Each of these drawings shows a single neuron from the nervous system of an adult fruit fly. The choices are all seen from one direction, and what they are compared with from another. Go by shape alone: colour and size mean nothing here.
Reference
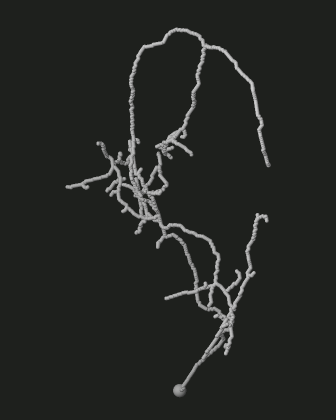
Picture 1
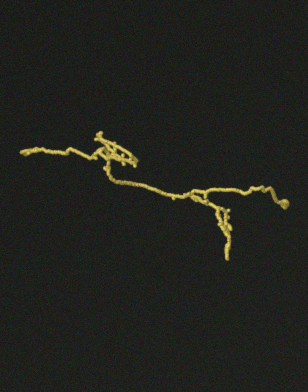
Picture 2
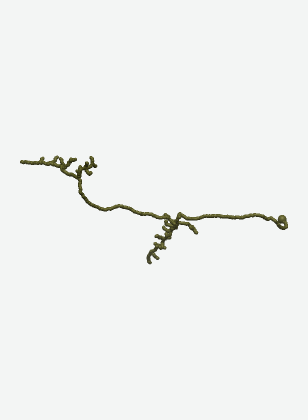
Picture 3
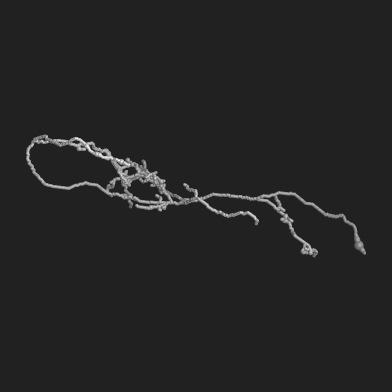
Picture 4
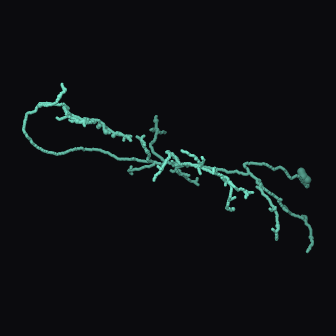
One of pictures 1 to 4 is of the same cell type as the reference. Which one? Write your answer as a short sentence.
Picture 3 shows a neuron of the same cell type.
